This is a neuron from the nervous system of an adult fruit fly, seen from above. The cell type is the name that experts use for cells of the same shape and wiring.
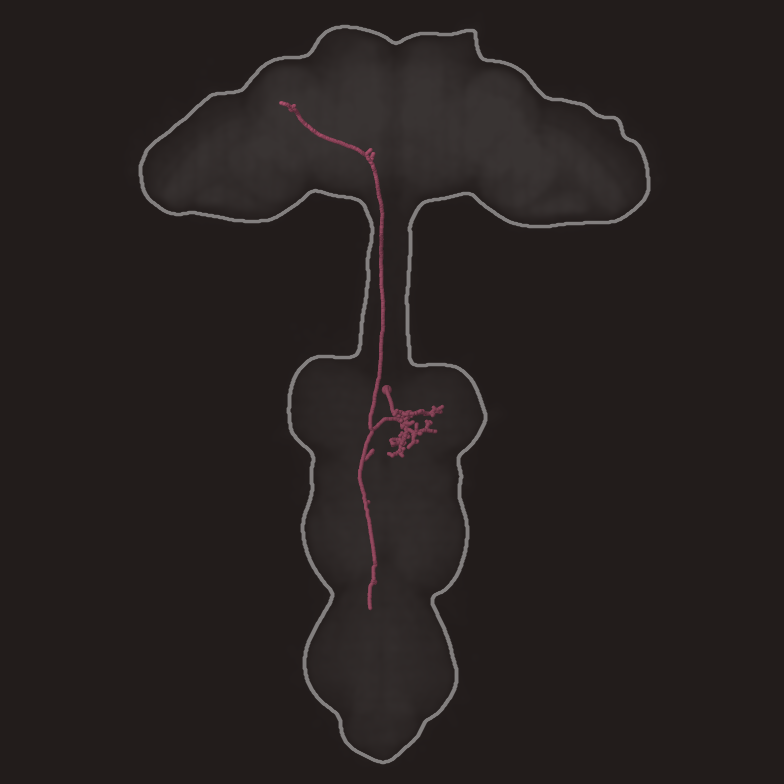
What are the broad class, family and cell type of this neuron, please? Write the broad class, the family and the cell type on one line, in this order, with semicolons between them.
ascending neuron; hemilineage 10B; AN10B034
